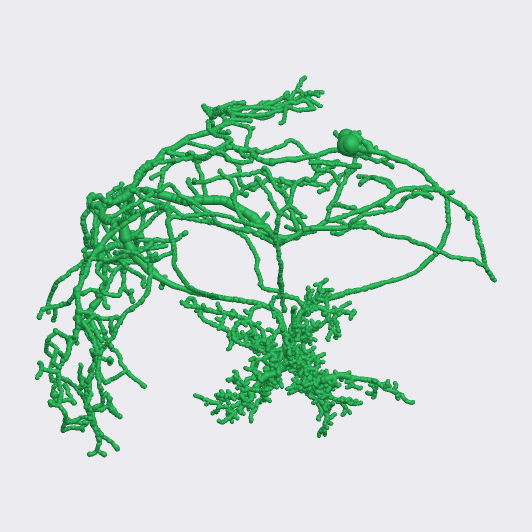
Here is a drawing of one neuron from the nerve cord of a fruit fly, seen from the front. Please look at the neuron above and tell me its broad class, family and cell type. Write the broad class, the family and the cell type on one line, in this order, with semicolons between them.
ascending neuron; hemilineage 19B; AN19B001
